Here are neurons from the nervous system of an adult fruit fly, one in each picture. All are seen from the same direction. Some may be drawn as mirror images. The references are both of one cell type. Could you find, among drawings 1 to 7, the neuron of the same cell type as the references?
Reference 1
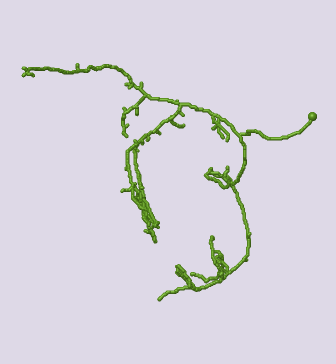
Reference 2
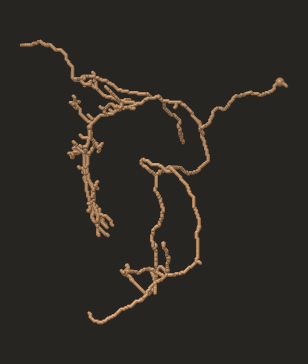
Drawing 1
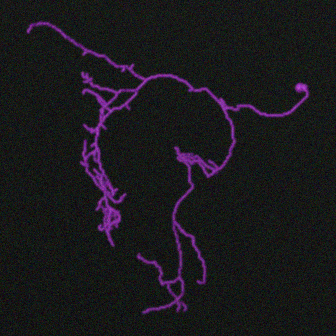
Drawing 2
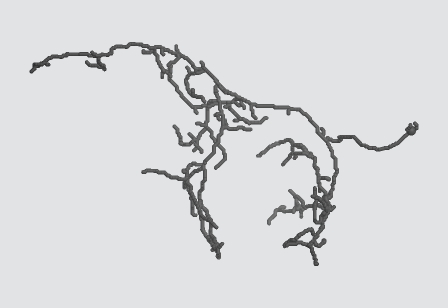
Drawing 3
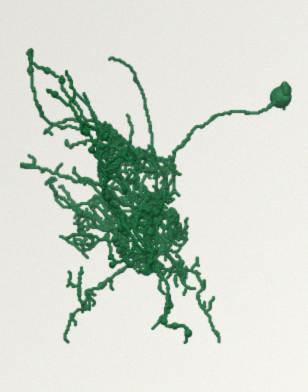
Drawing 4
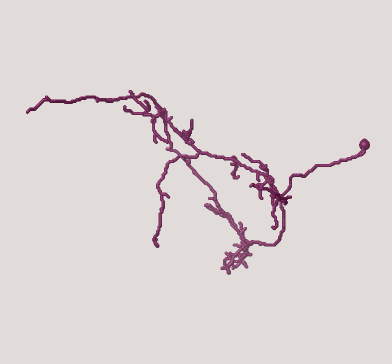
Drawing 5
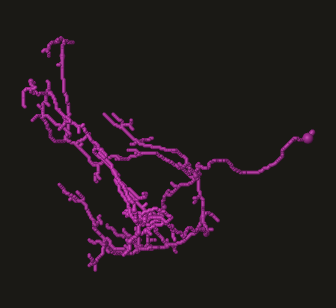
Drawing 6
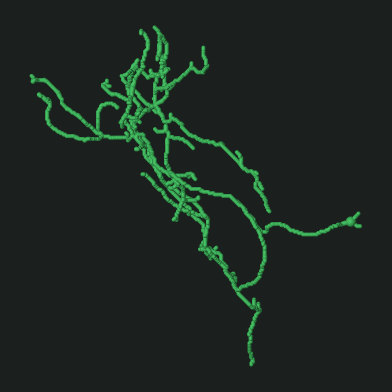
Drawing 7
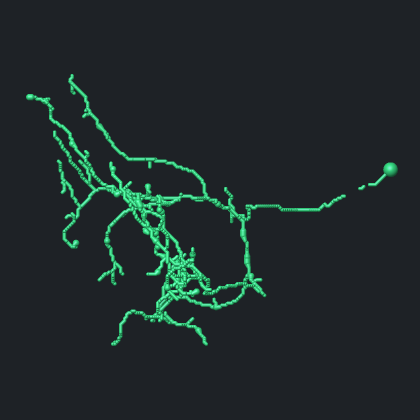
1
